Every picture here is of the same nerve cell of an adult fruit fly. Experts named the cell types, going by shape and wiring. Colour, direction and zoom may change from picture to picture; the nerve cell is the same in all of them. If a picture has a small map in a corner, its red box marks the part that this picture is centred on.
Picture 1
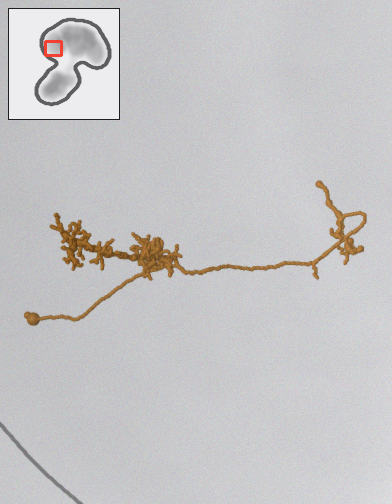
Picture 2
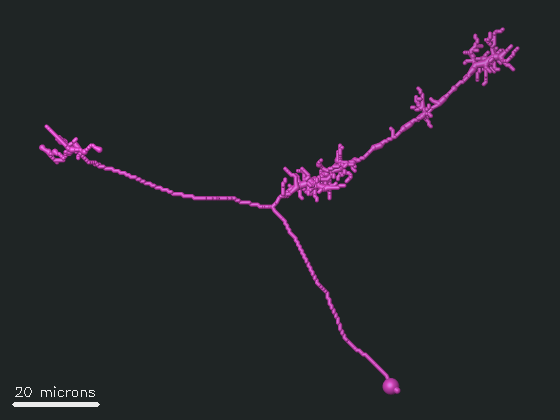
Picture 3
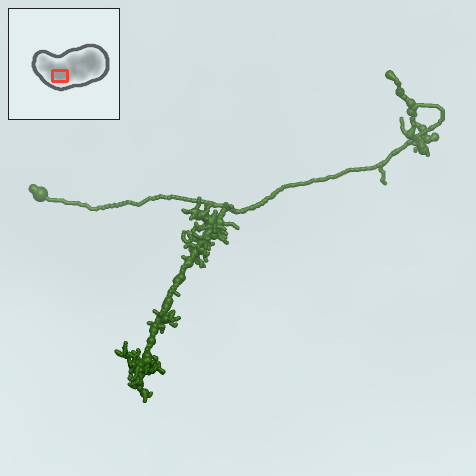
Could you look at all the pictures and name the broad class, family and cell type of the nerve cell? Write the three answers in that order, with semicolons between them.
optic-lobe intrinsic neuron; T; T2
